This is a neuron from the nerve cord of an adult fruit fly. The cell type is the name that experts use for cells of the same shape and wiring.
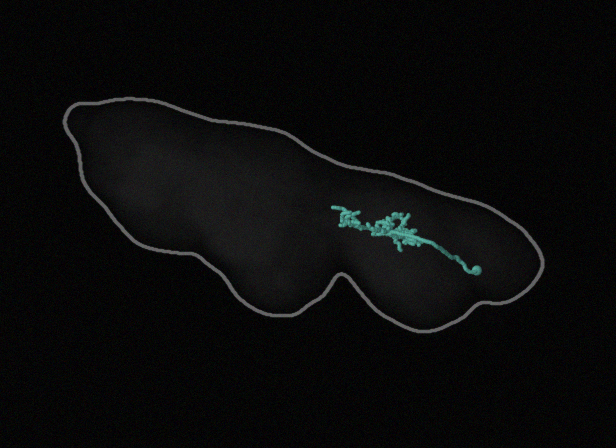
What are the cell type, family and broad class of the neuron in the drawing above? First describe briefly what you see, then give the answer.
As drawn here it is wider than it is tall. Its cell type is IN21A049. Its family is hemilineage 21A. This is a nerve-cord intrinsic neuron.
